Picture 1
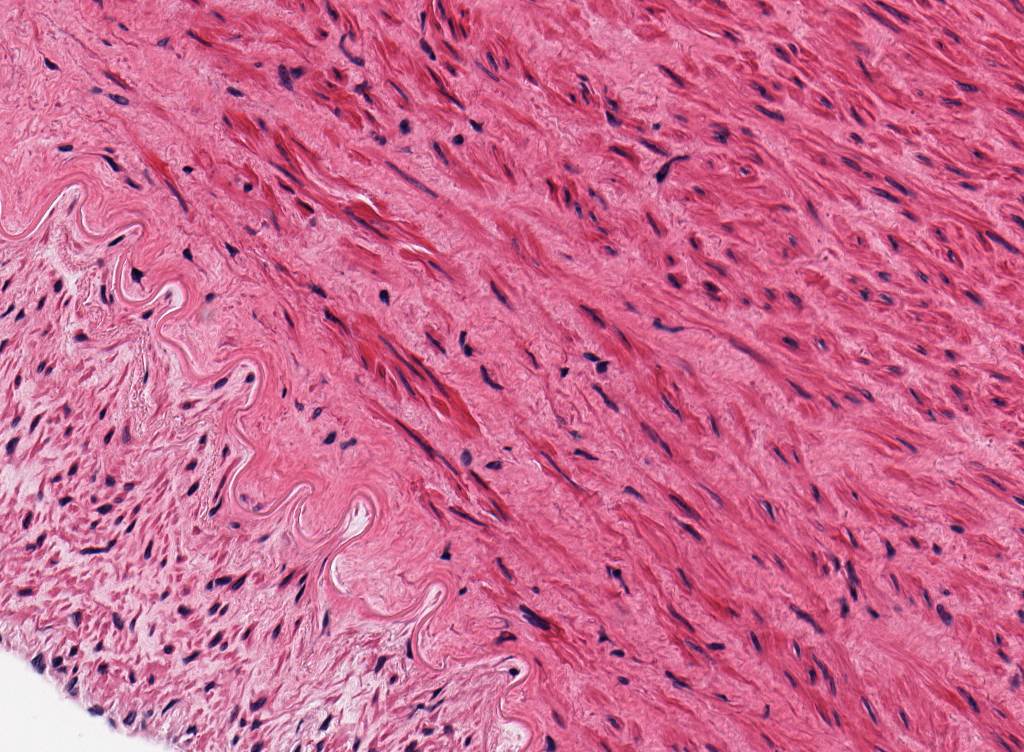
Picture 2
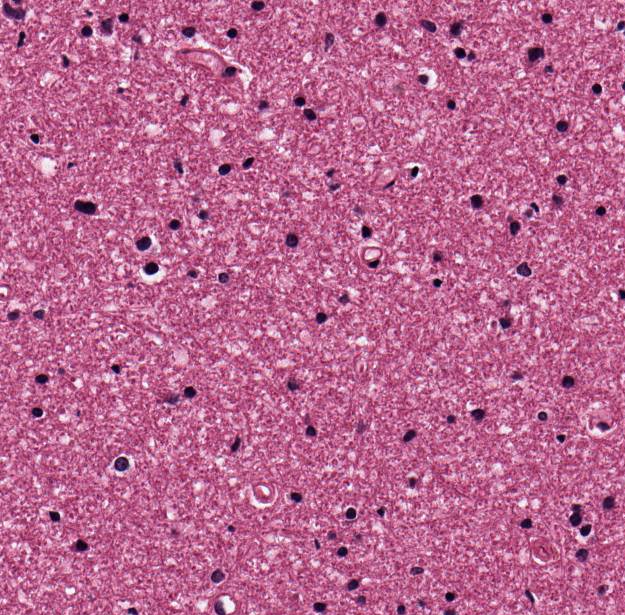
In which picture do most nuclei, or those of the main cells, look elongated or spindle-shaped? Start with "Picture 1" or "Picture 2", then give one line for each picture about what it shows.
Picture 1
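What picture 1 shows: Nuclei in the upper right layer are elongated and cigar-shaped with dark staining.
What picture 2 shows: Small, round, darkly stained nuclei are scattered fairly evenly across the entire field.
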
